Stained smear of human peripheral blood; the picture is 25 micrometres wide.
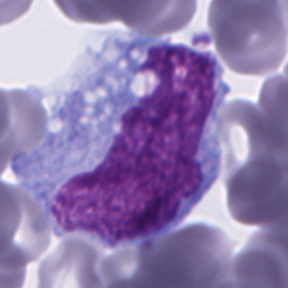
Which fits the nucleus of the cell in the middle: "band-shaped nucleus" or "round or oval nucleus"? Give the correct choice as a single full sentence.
What the nucleus forms is a curved band rather than separate lobes.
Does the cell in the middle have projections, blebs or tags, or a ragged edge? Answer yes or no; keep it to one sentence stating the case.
Yes, the border of the cell is ragged or frayed, or shows projections, blebs or tags.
